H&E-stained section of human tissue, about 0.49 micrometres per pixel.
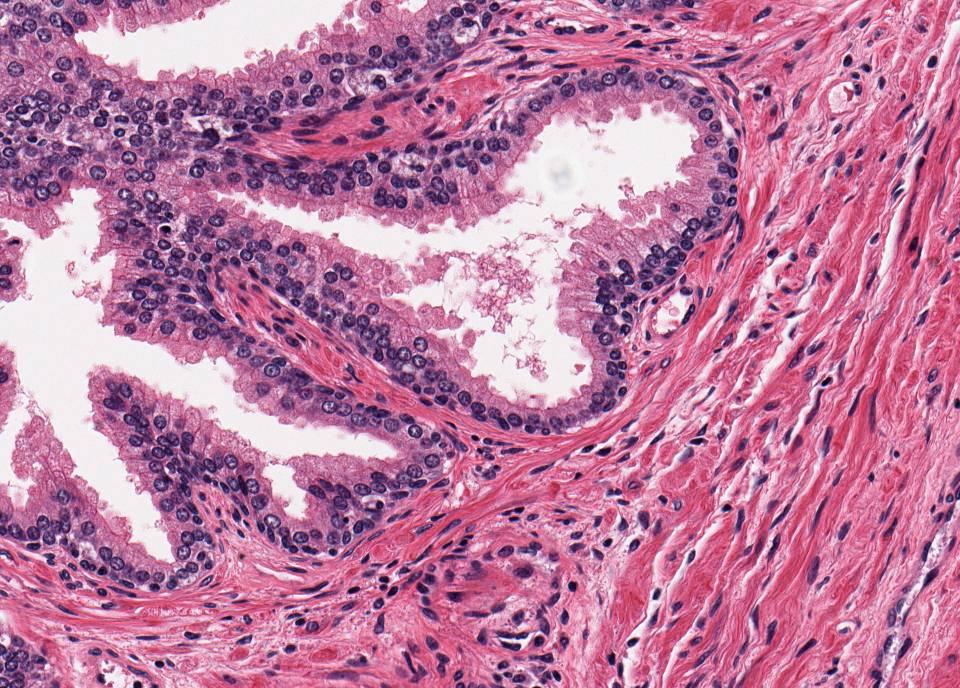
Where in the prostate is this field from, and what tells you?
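That's prostatic gland in the upper left, with dense stroma to the right and along the bottom. Papillary infoldings with thin stromal cores project into a branching lumen. Tall columnar cells, with pale, finely granular pink cytoplasm toward the lumen, have round dark nuclei mostly basal.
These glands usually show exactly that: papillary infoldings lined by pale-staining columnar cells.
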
